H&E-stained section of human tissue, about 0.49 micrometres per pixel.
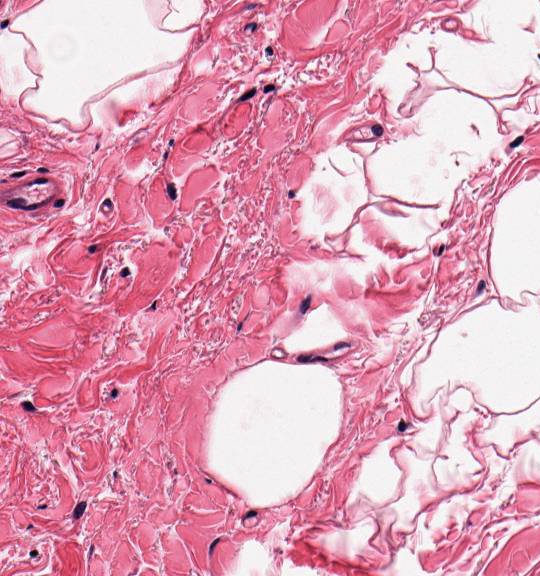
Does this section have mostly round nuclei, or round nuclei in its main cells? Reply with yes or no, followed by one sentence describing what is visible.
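No. Nuclei are sparse, small, dark and mostly elongated, lying singly between the collagen bundles.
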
